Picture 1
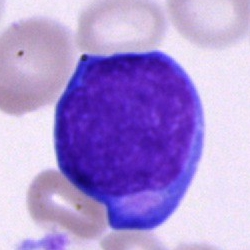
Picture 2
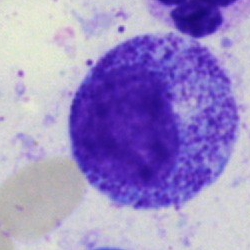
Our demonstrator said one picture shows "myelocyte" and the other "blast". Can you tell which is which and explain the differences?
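You've got the blast in picture 1 and the myelocyte in picture 2. Start with the granules: none are seen in the blast's cytoplasm, while the myelocyte has purple granules that also lie over its nucleus, especially near the upper and lower edges. The blast's cytoplasm is a deep, intense blue, whereas the myelocyte's has a pale blue background. In the blast the cytoplasm is only a thin rim at the top and left but widens at the bottom; in the myelocyte it forms a crescent on the right side, with a paler zone holding fewer granules just to the right of the nucleus. The blast's chromatin is finely granular without coarse clumps, and the myelocyte's nucleus stains a deep, dark purple. Outlines differ too: the blast's upper-left edge is straight and angular rather than curved, while the myelocyte is round and smooth. As for neighbours, a red cell presses against the blast's lower left, and part of another dark purple nucleus appears at the top right edge of picture 2.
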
